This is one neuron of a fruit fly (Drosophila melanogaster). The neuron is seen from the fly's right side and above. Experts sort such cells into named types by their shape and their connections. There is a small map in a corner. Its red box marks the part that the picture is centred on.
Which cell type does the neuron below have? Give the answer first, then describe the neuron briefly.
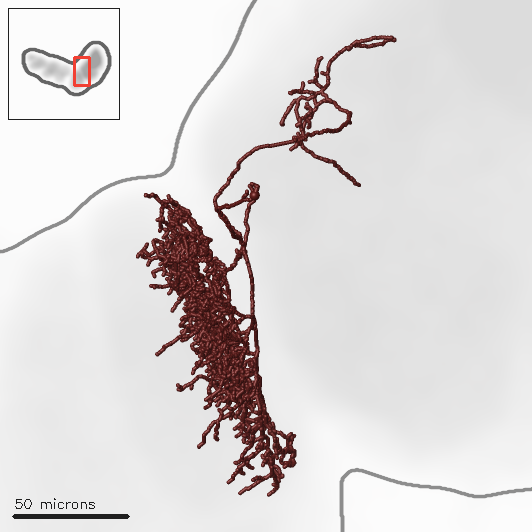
It is of cell type LT63. Its broad class is visual projection neuron. By the scale bar it is about 200 microns tall in this view. The picture shows dozens of branch ends.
